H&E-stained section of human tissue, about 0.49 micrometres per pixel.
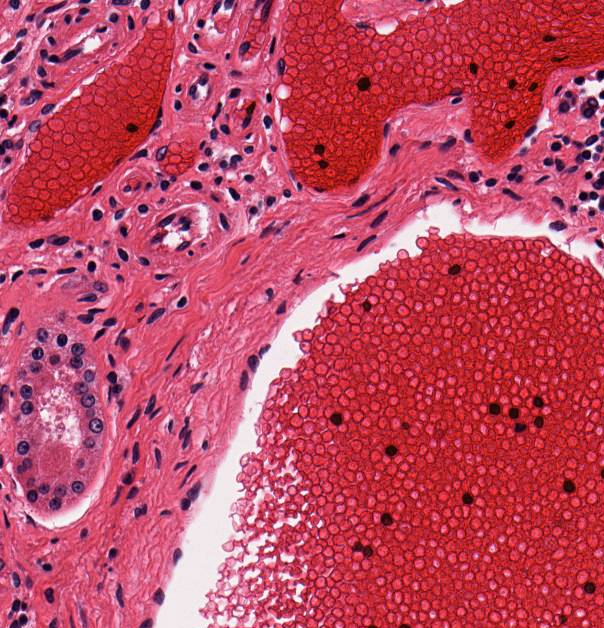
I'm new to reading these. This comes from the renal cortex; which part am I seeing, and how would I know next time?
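Part shown: blood in a vessel or clot. Three large spaces packed with red blood cells fill most of the field; largest at lower right. Only a few scattered dark round white blood cell nuclei among them.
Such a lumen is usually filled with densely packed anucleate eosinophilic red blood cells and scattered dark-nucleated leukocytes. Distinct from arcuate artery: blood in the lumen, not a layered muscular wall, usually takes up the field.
Thin walls, no visible muscle coat.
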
